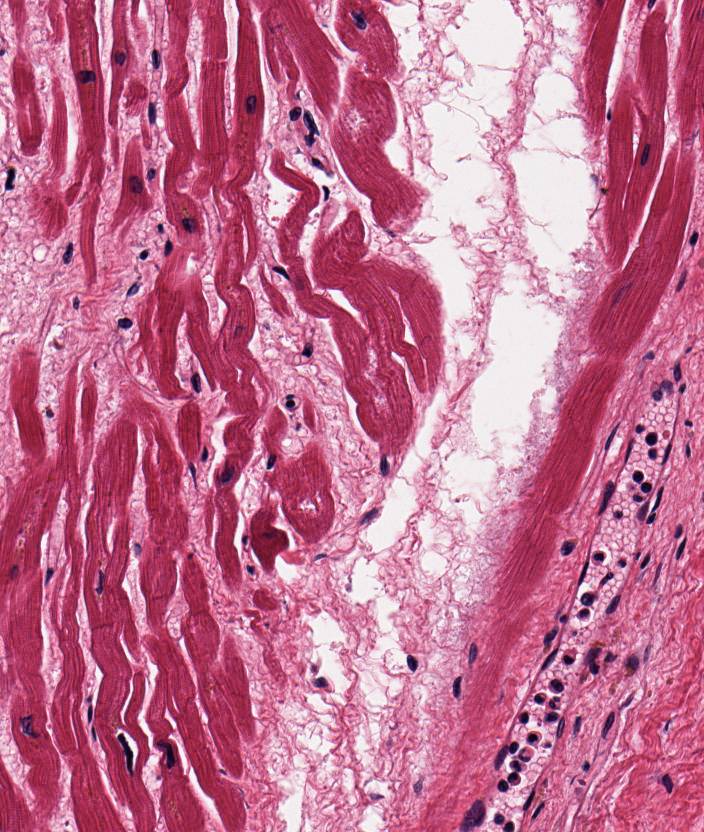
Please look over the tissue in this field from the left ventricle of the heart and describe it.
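Bundles of wavy, deeply eosinophilic muscle fibres fill the left half of the field, separated by pale loose tissue. These fibres run mainly from top to bottom, following an undulating course. Between them, the tissue is pale, loose and finely vacuolated, with scattered small dark nuclei. In the lower right, a narrow channel running alongside the right-hand muscle band contains many small, round, dark-staining bodies.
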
